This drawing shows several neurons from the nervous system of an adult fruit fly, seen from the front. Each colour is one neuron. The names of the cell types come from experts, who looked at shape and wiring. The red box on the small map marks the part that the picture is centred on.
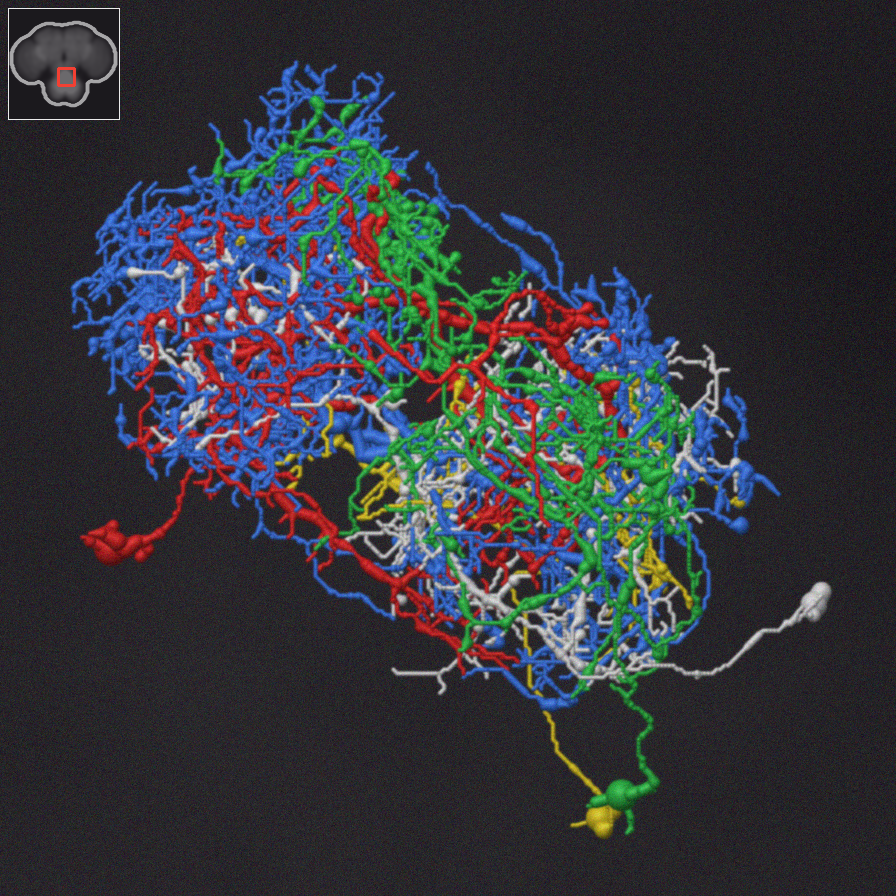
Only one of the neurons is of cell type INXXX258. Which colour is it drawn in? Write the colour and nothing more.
green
